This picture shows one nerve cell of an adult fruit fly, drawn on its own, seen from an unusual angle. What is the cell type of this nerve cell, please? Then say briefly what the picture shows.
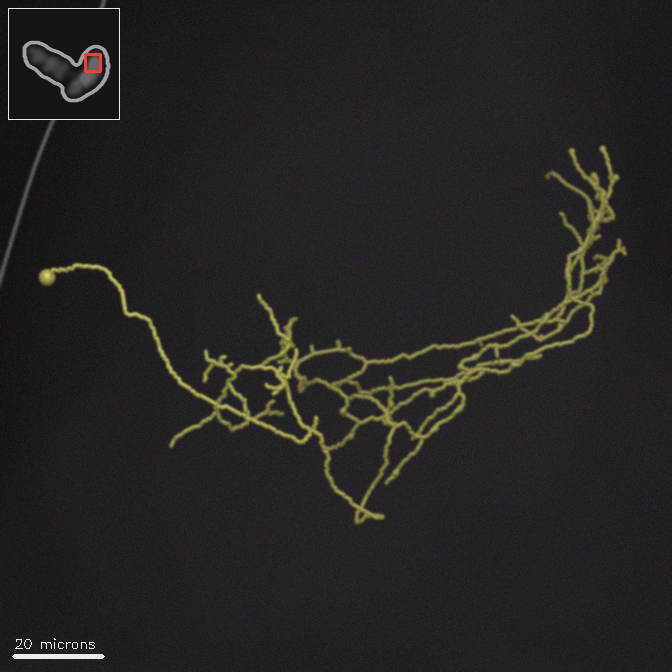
Its cell type is CB3900. This is a central-brain intrinsic neuron. The cell body is on the left of the picture. From left to right in the picture it spans about 130 microns. The picture shows dozens of branch ends.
